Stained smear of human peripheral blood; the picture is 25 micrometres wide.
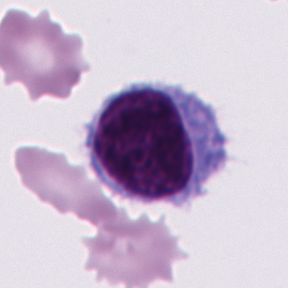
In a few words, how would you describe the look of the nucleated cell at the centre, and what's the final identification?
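First, the cell margin is ragged, not smooth. Second, the nucleus is round to oval and has no indentation. Third, the nucleus lies off-centre, toward the left of the cell. Fourth, no distinct granules are seen in the cytoplasm. The name is hairy cell.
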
